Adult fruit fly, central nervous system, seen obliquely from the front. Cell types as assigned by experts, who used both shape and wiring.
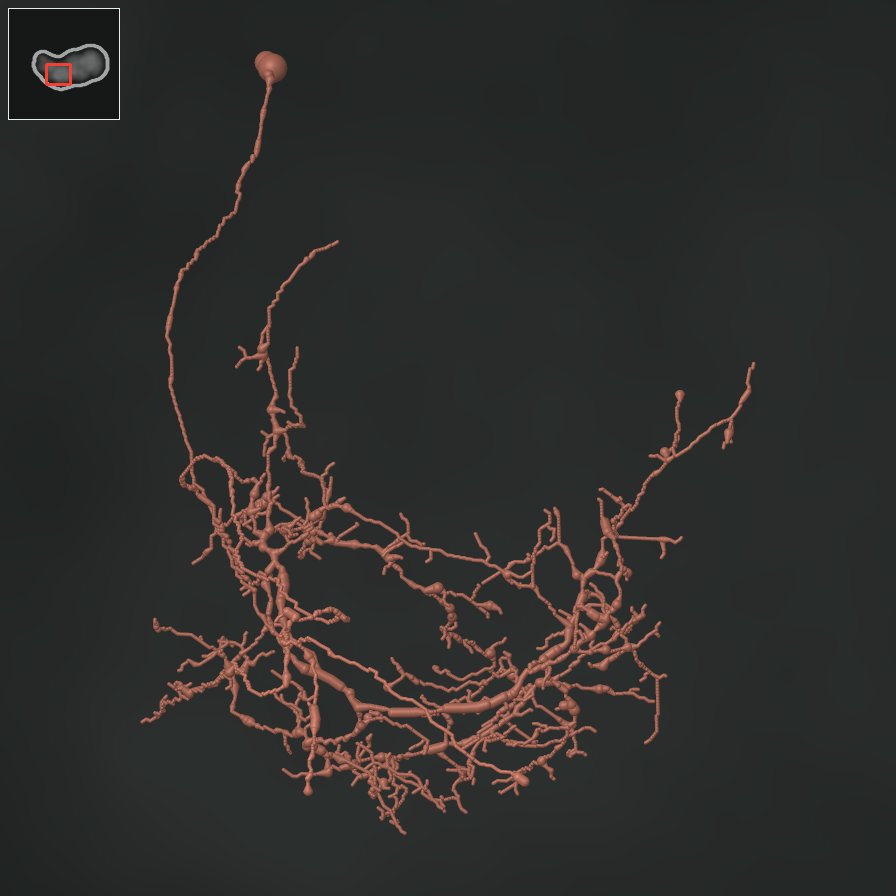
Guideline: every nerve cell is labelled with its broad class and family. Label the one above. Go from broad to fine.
nerve-cord intrinsic neuron; hemilineage 23B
